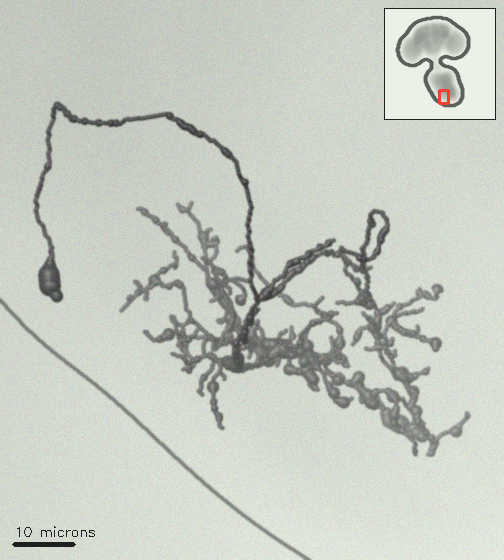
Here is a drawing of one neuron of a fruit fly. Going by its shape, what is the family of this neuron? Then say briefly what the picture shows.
The family is hemilineage 09A. It is a nerve-cord intrinsic neuron. Its cell body lies on the left of the picture. From left to right in the picture it spans about 75 microns. The picture shows dozens of branch ends.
